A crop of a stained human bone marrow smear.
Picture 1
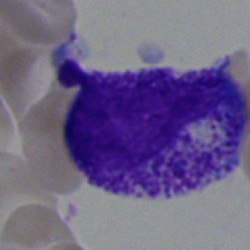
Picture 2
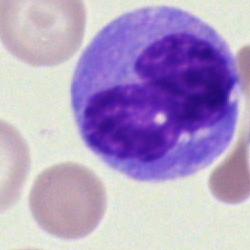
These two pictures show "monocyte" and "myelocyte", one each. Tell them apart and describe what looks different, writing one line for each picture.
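Picture 1: myelocyte. The cell is packed with coarse, dark purple granules.
Picture 2: monocyte. No distinct granules are visible in the cytoplasm.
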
